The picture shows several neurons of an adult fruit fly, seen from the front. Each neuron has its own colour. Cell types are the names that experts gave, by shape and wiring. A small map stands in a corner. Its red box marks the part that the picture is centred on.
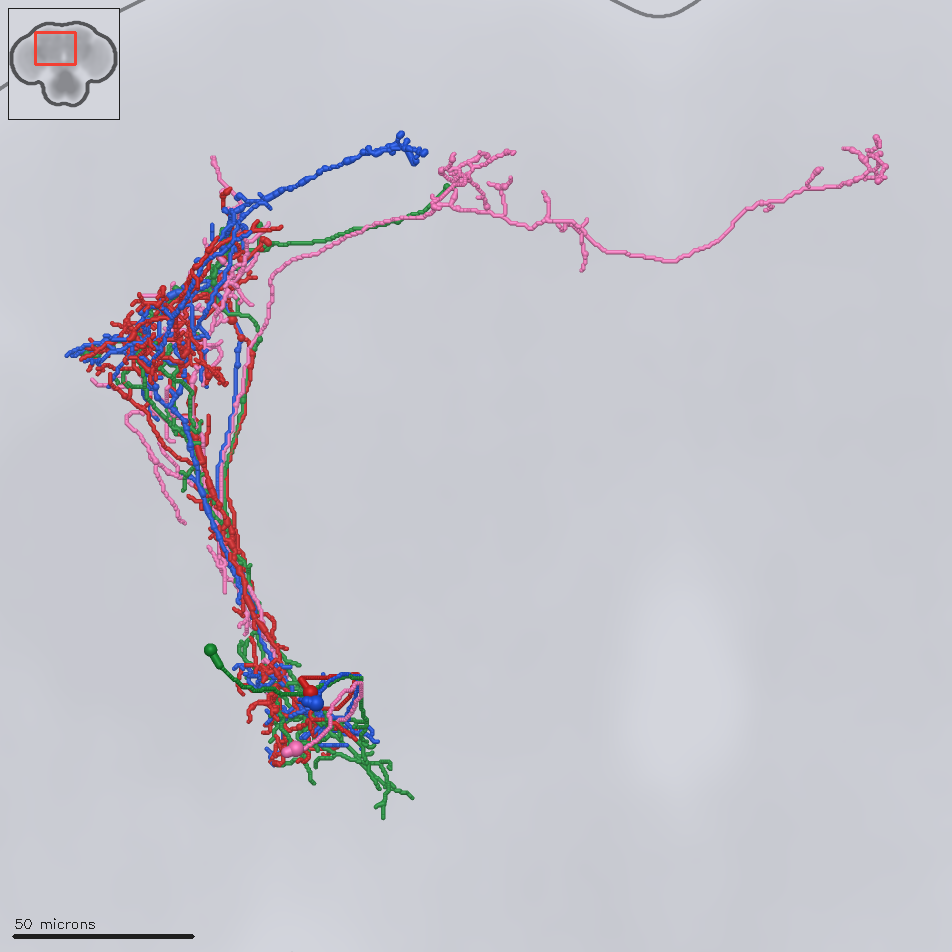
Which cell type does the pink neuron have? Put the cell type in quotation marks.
"PLP028"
